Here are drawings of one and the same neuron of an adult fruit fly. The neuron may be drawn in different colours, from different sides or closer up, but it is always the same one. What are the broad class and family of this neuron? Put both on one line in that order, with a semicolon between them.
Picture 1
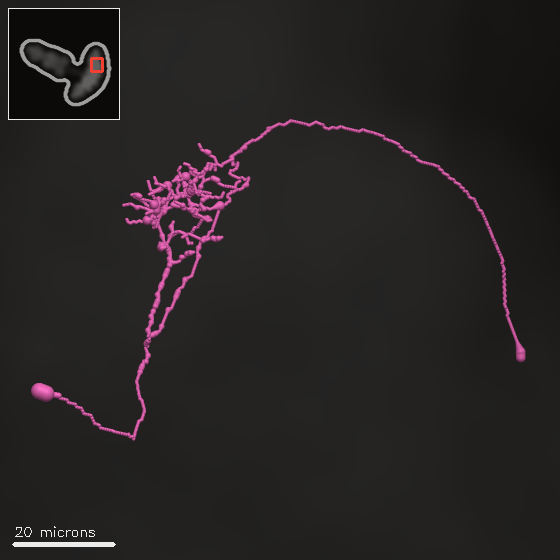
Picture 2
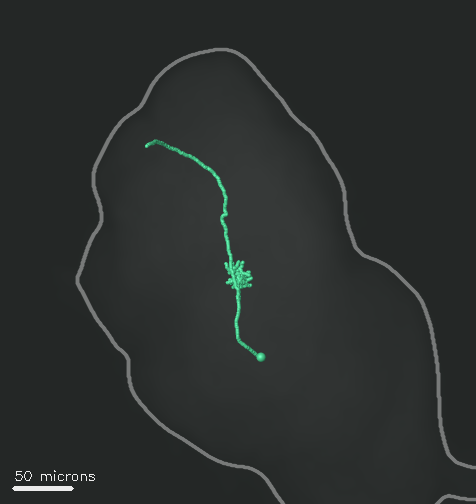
visual projection neuron; hemilineage LHl4_posterior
